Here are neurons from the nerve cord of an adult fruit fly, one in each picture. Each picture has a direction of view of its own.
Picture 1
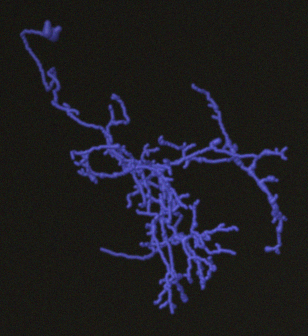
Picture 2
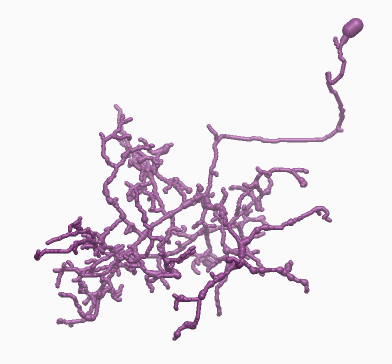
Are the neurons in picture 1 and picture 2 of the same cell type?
yes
